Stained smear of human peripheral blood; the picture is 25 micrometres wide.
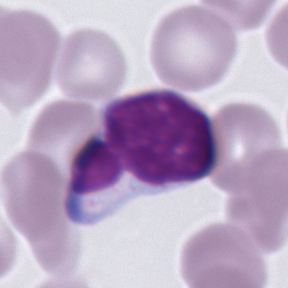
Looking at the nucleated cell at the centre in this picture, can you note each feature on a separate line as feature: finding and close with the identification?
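Nucleus: large main mass plus a smaller lobe at lower left, separated by a notch
Chromatin: deep purple, dense
Cytoplasm: pale blue
Rim: only thin along the top of the nucleus
Nuclear share: about 70% of the cell's area
Name: large granular lymphocyte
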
